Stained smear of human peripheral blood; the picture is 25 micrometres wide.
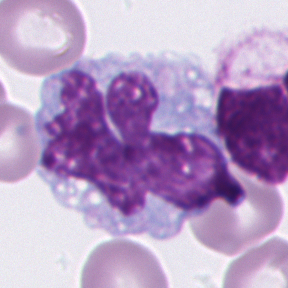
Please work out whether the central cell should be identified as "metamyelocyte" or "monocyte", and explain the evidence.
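This is a monocyte. Its cytoplasm is plentiful and pale grey-blue.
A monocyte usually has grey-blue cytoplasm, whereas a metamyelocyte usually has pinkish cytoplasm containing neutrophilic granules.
The chromatin is deep purple with a lacy pattern, broken by small pale gaps.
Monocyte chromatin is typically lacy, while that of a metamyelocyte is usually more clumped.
Both points side with monocyte rather than metamyelocyte. In addition, the nucleus is irregularly folded into several blunt lobes, and many small clear vacuoles lie in the cytoplasm.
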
